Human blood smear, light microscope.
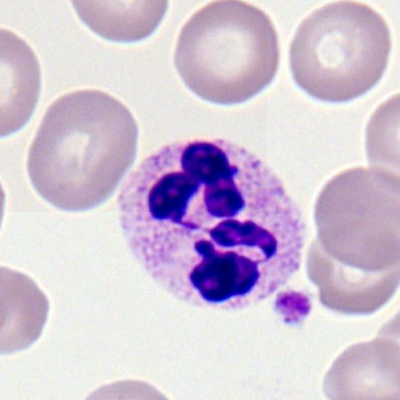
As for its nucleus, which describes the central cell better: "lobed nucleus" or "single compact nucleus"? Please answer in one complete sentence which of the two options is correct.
Its nucleus is formed by two or more separate lobes or segments.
